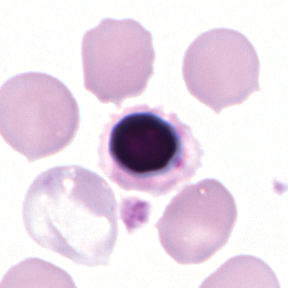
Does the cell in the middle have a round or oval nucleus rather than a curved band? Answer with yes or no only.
Yes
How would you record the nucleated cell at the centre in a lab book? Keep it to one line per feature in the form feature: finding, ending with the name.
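Chromatin: dense, dark purple throughout the nucleus
Cytoplasm: pale pinkish-lilac
Vacuoles: none in the cytoplasm
Below the cell: a small purple granular fragment
Name: normoblast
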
